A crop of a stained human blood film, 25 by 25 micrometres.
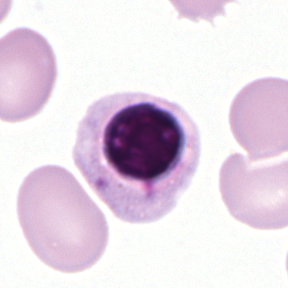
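Normoblast in a stained smear of human peripheral blood, the nucleated cell in the middle. Its nucleus is round, without indentation or lobes, and no distinct nucleolus stands out in the dense chromatin. A few small purple-red granules are scattered through the cytoplasm. The outline is roughly round, slightly uneven, with no long projections.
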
